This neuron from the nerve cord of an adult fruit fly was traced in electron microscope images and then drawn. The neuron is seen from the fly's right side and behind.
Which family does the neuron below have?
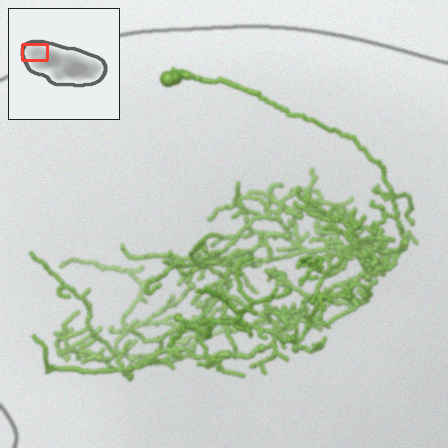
hemilineage 00A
